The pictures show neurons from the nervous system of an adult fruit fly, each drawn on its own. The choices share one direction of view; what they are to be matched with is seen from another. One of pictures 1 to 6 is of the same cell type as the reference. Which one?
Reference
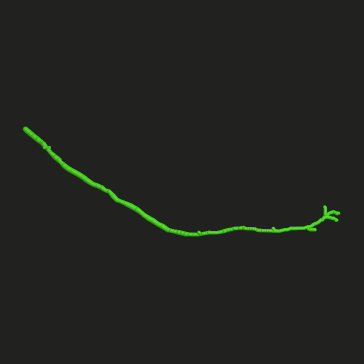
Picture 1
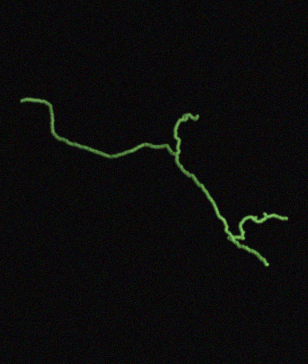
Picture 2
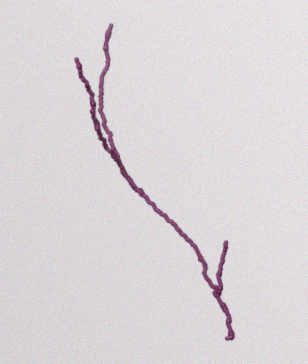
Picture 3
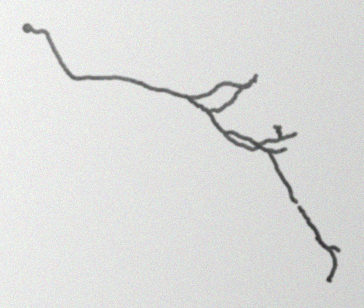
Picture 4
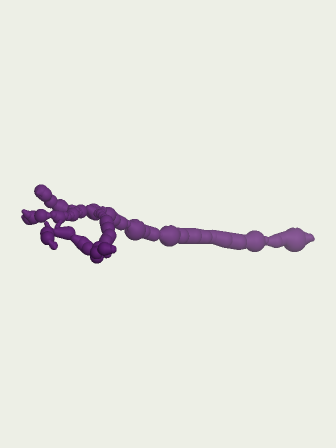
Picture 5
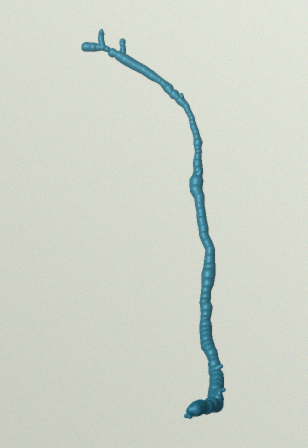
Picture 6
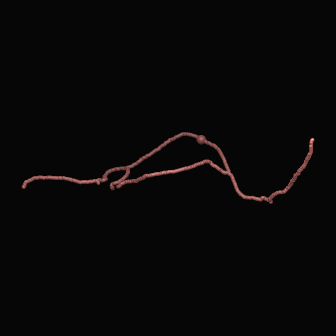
Picture 5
